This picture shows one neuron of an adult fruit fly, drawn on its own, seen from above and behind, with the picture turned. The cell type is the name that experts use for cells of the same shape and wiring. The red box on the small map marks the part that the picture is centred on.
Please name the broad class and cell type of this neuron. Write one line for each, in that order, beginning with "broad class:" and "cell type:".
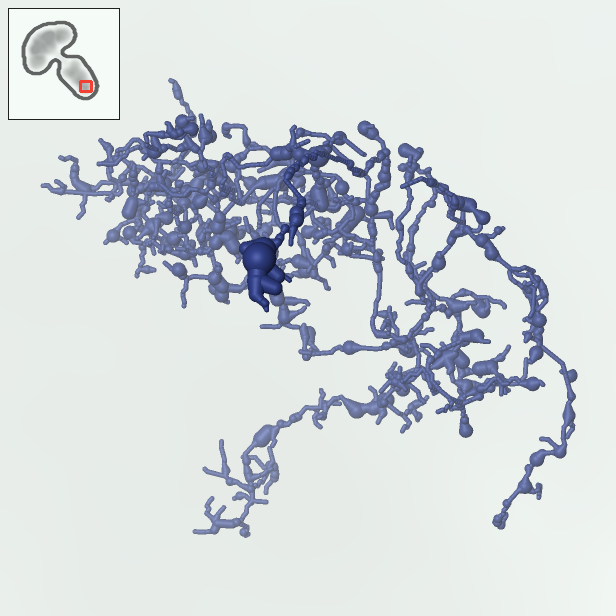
broad class: nerve-cord intrinsic neuron
cell type: INXXX316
